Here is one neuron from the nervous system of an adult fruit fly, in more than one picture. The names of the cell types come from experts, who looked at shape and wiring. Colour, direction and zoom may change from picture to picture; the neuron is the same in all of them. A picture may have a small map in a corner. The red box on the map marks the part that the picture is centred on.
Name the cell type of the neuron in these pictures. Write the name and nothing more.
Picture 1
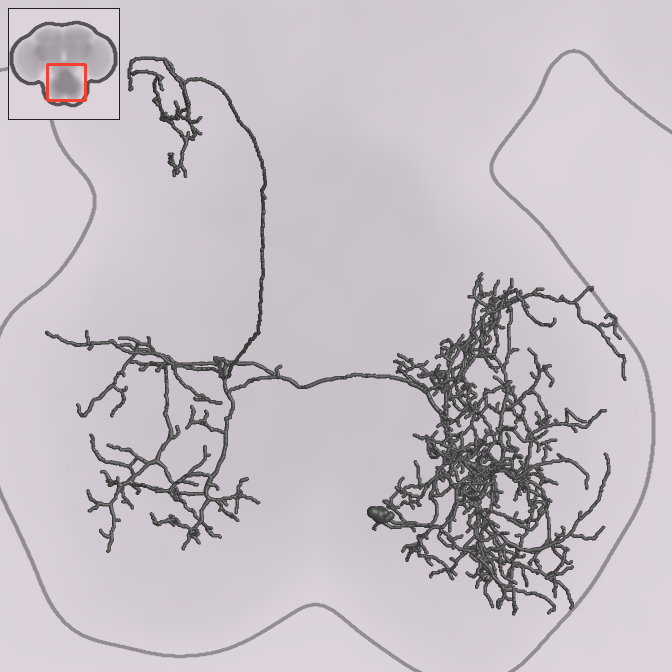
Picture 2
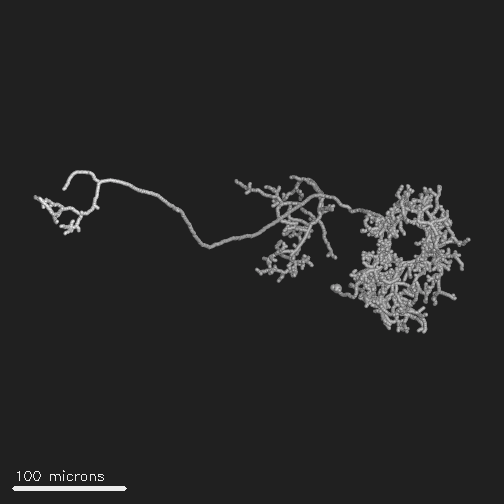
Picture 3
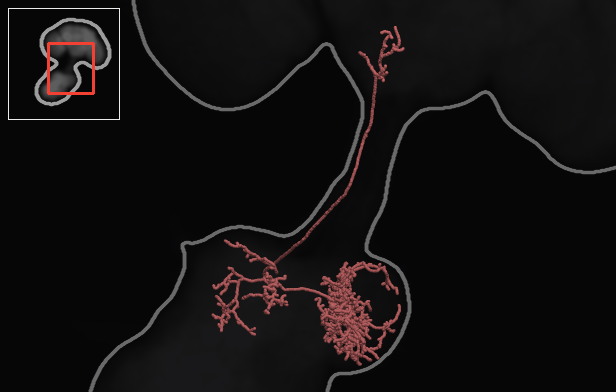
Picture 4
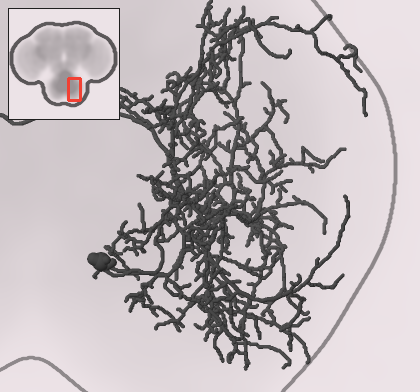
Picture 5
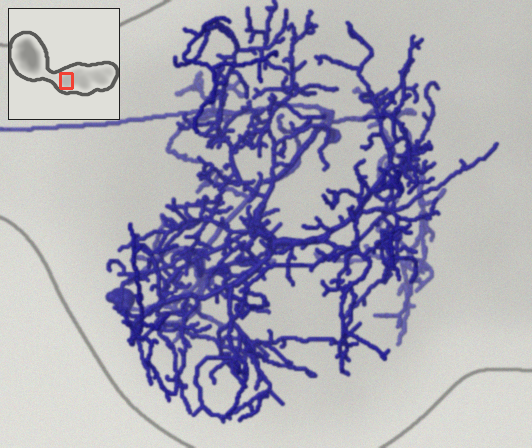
AN07B015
